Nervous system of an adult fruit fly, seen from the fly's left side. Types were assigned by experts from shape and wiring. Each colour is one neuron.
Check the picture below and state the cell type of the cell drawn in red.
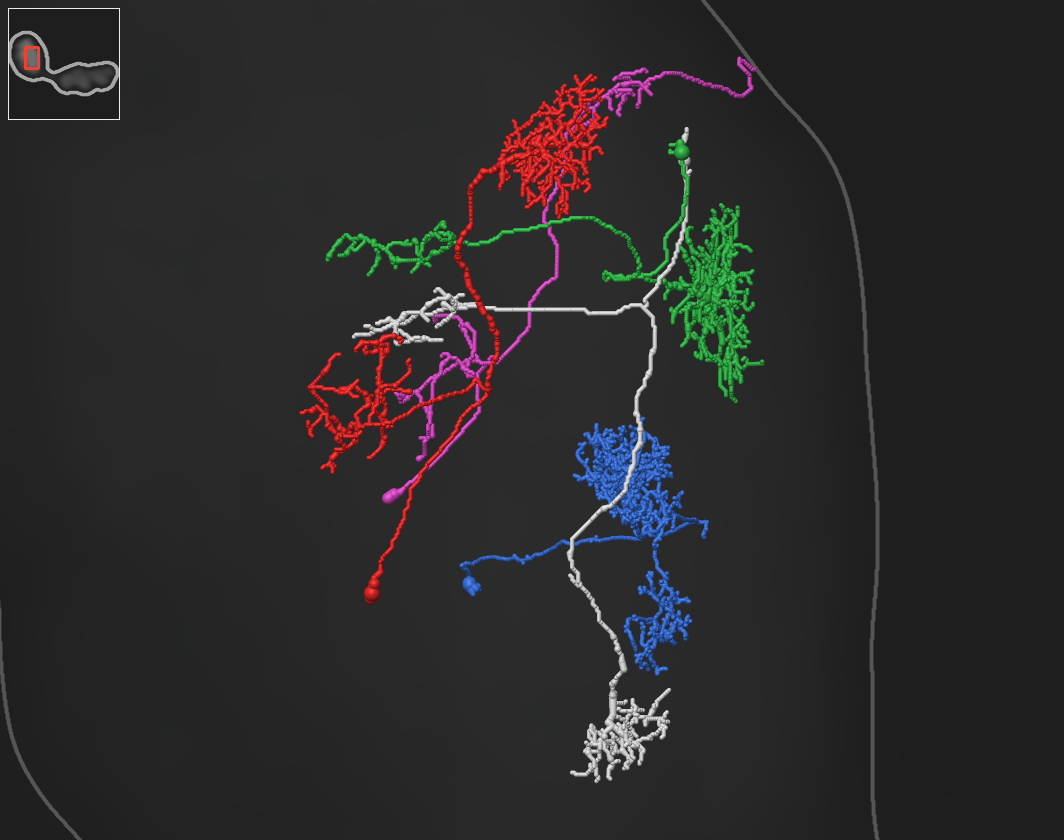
LC17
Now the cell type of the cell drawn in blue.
Tm24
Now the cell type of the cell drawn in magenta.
LC12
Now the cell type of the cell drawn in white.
LC18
